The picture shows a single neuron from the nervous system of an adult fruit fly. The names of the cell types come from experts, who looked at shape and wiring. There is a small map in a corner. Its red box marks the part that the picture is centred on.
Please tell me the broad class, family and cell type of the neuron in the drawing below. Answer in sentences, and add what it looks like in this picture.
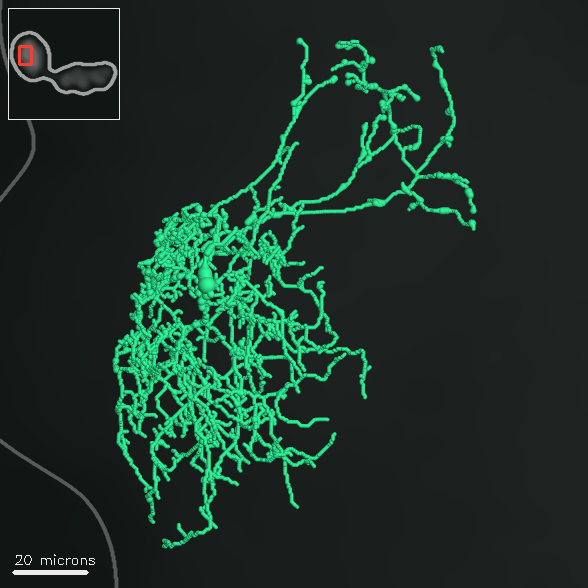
This is a central-brain intrinsic neuron. The family is hemilineage VLPl2_medial. The cell type is AVLP417. By the scale bar it is about 140 microns tall in this view. More than a hundred branch ends can be seen.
